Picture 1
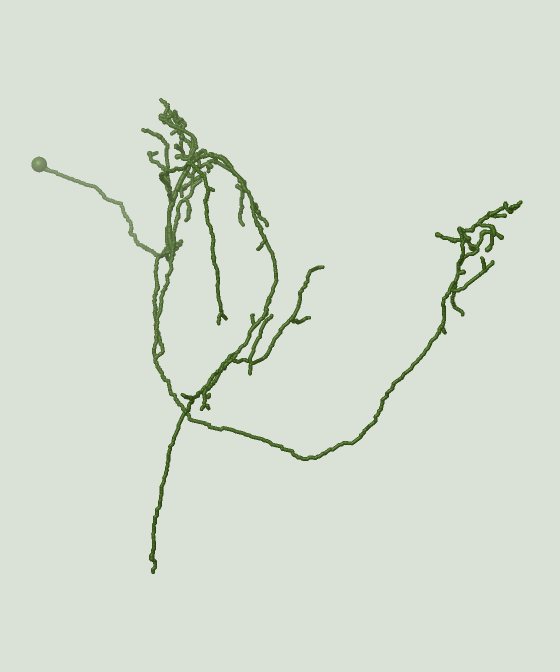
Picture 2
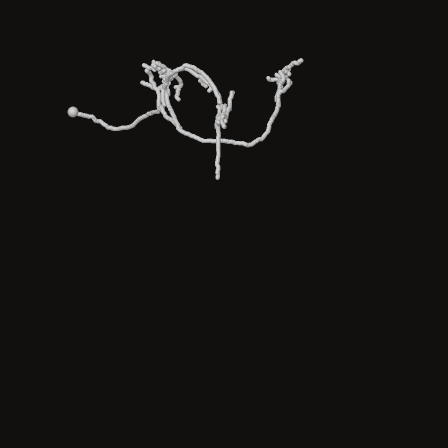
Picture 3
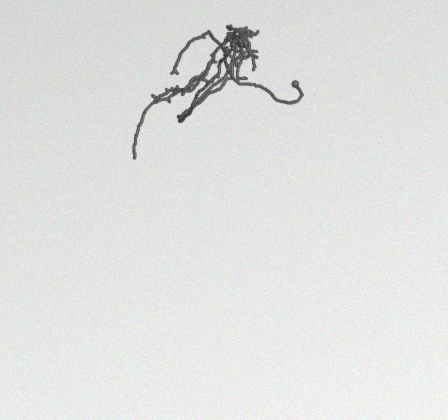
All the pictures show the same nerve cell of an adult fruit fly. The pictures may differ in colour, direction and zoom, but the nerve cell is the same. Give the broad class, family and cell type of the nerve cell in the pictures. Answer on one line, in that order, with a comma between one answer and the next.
central-brain intrinsic neuron, hemilineage DL2_dorsal, SMP187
